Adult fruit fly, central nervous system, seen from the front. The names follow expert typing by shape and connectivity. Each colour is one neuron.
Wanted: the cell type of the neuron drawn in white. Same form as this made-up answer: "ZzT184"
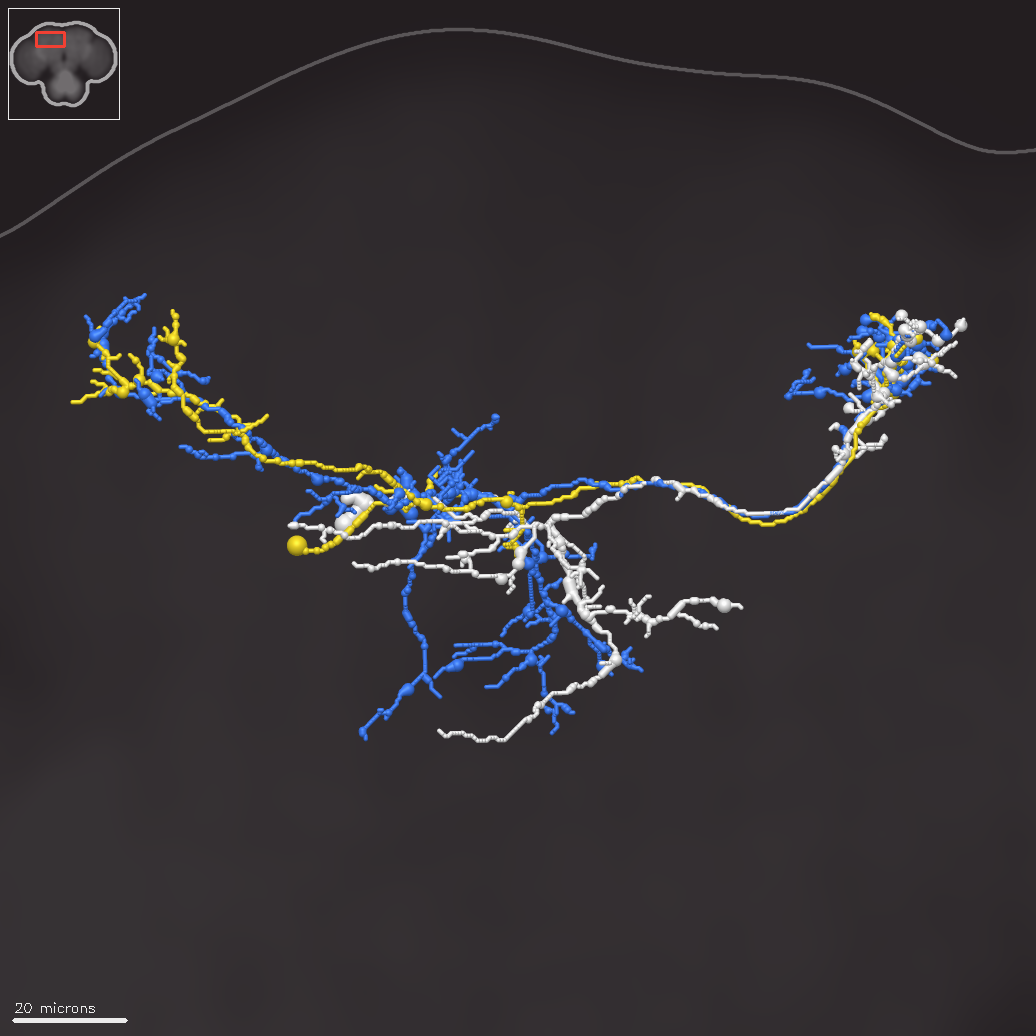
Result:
"SMP267"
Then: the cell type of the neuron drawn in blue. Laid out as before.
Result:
"SMP275"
